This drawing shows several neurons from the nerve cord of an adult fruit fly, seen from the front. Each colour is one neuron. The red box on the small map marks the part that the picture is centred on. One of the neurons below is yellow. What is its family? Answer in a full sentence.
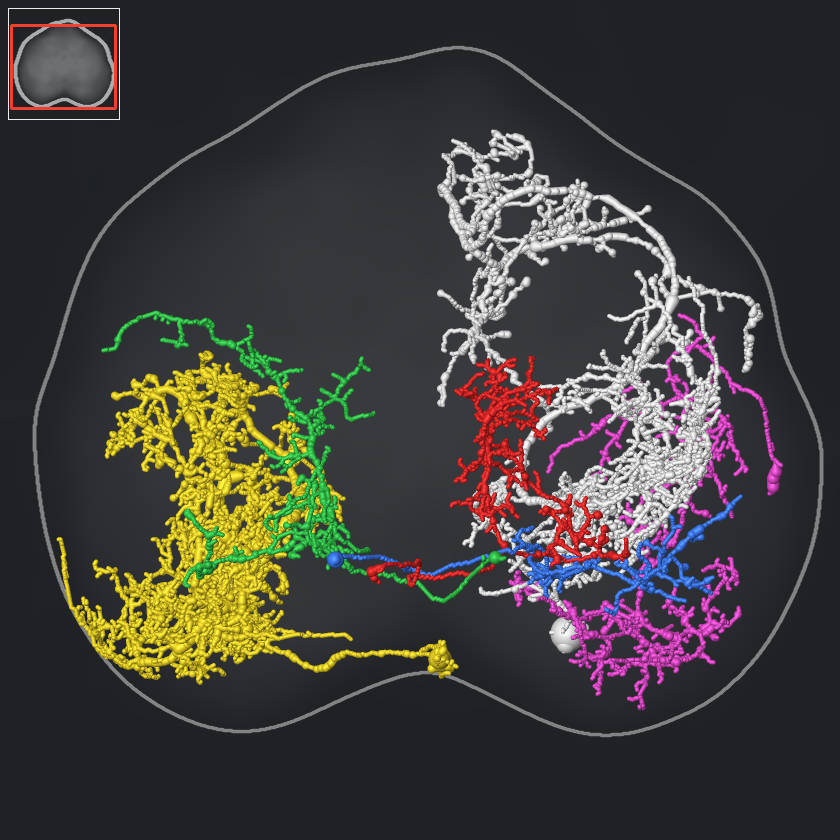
The family is hemilineage 13B.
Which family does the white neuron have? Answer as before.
The family is hemilineage 12A.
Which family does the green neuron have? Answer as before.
The family is hemilineage 14A.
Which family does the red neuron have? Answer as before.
The family is hemilineage 14A.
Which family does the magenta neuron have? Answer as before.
The family is hemilineage 19A.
